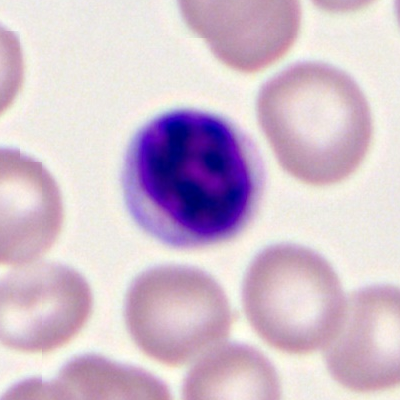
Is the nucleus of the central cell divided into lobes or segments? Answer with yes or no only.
No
